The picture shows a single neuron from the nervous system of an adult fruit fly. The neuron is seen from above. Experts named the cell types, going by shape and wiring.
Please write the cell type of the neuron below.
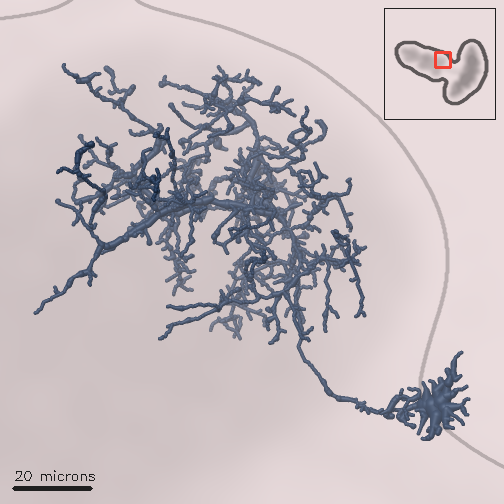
INXXX471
